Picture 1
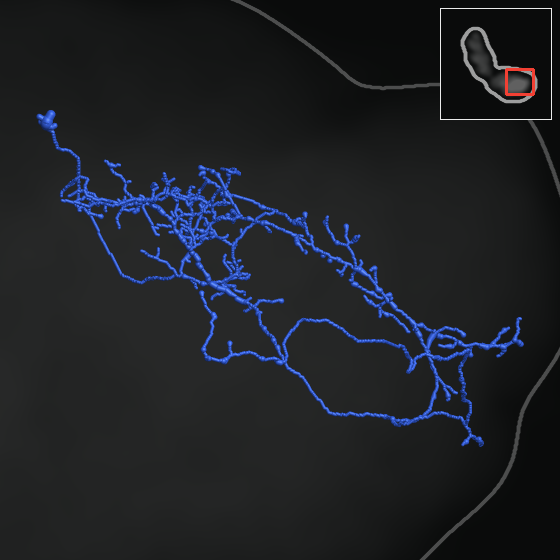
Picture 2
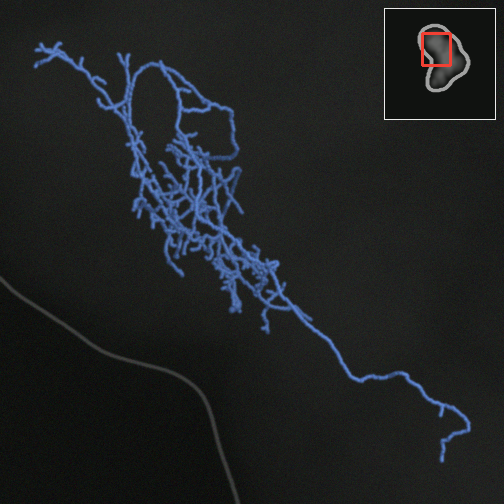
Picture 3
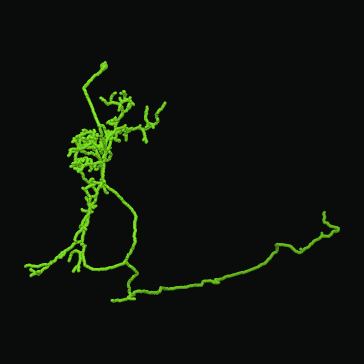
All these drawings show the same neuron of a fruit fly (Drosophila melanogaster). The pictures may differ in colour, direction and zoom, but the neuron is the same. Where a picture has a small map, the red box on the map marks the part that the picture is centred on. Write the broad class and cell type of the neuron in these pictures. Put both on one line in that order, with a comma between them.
central-brain intrinsic neuron, CL258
